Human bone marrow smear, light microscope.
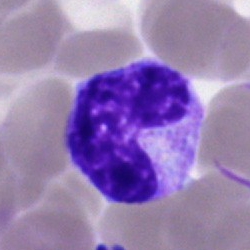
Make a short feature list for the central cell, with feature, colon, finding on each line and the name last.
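Nuclear shape: kidney-like, deep indentation on right side
Nuclear extent: fills most of cell
Chromatin: dark purple, coarse clumps, paler gaps between
Cytoplasm: finely speckled, no coarse dark granules
Cell: metamyelocyte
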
